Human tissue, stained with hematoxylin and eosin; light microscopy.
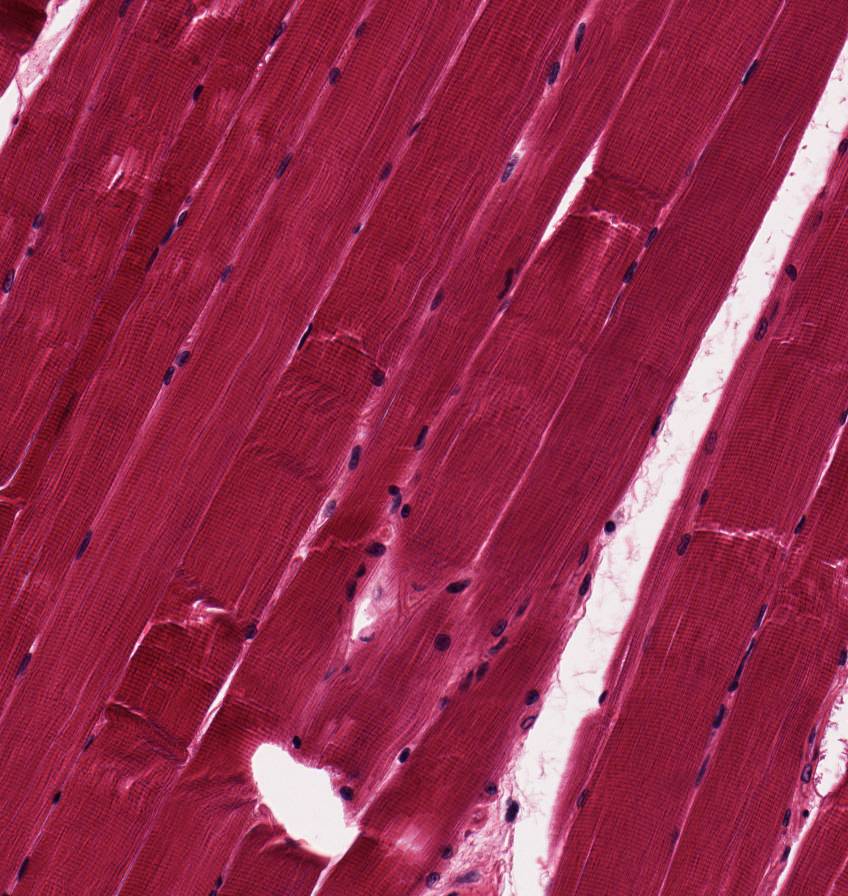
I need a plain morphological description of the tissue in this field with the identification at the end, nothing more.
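Fine, regular cross-striations extend along the length of the fibres. Elongated dark nuclei occupy the fibre edges, not the centres. The fibres are unbranched and lie side by side without joining. Their cytoplasm is a deep, even pink-red. This is skeletal muscle.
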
